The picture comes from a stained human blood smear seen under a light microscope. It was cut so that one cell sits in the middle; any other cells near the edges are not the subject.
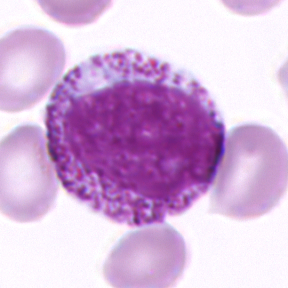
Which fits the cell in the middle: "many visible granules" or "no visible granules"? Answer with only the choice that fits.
Many visible granules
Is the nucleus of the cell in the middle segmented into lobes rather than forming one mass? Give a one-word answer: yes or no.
No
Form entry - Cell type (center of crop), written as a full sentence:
The cell under consideration, at the middle of the crop, is a myelocyte.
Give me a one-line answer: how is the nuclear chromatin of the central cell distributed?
The chromatin is fine, with no coarse clumping anywhere.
